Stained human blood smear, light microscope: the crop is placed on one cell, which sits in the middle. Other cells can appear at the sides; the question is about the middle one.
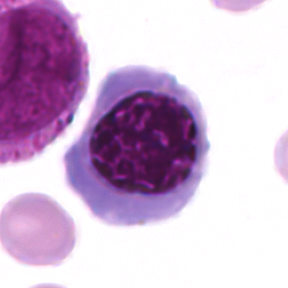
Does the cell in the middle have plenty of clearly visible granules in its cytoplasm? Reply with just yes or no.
No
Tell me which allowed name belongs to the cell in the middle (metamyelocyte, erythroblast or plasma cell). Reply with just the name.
erythroblast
